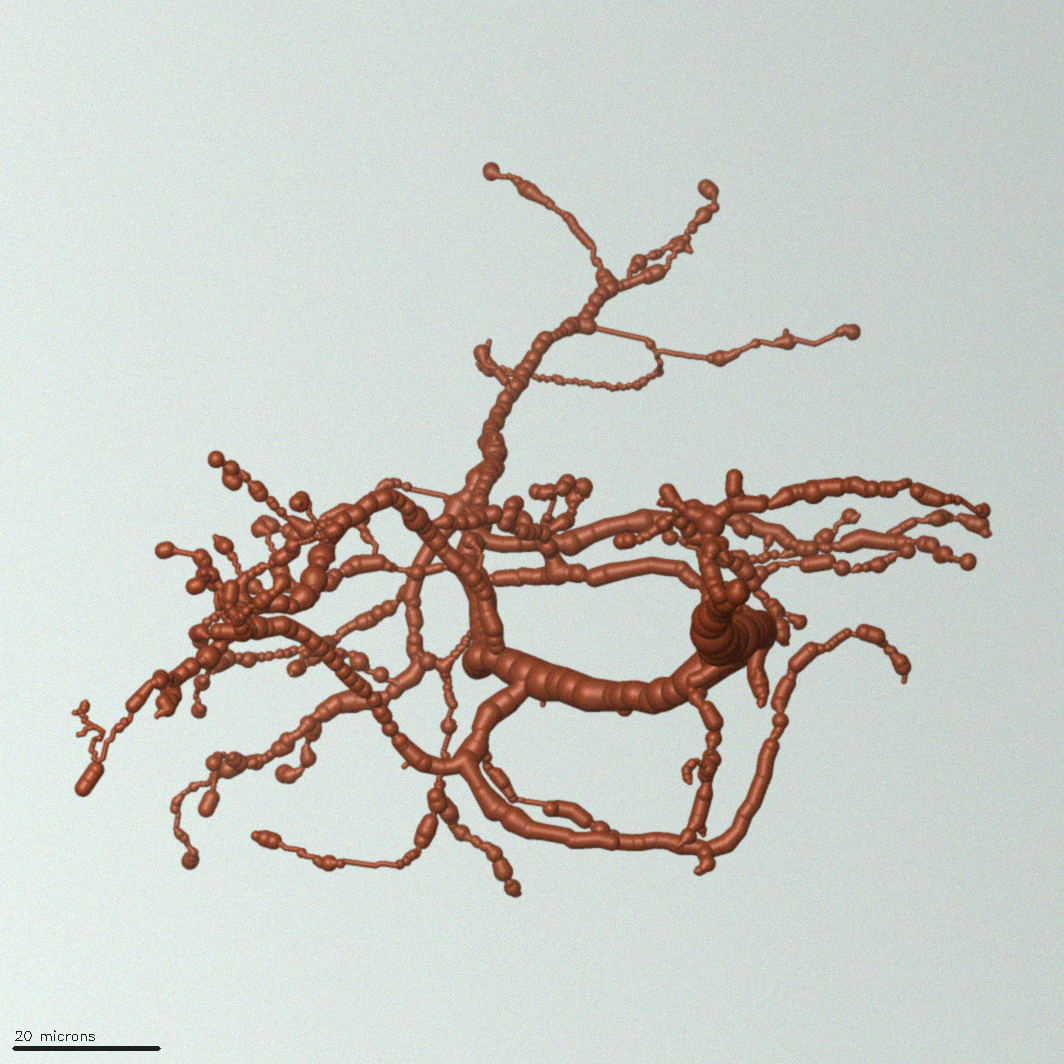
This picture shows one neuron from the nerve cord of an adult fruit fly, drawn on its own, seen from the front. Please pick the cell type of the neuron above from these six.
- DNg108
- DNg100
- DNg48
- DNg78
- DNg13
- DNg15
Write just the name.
DNg15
